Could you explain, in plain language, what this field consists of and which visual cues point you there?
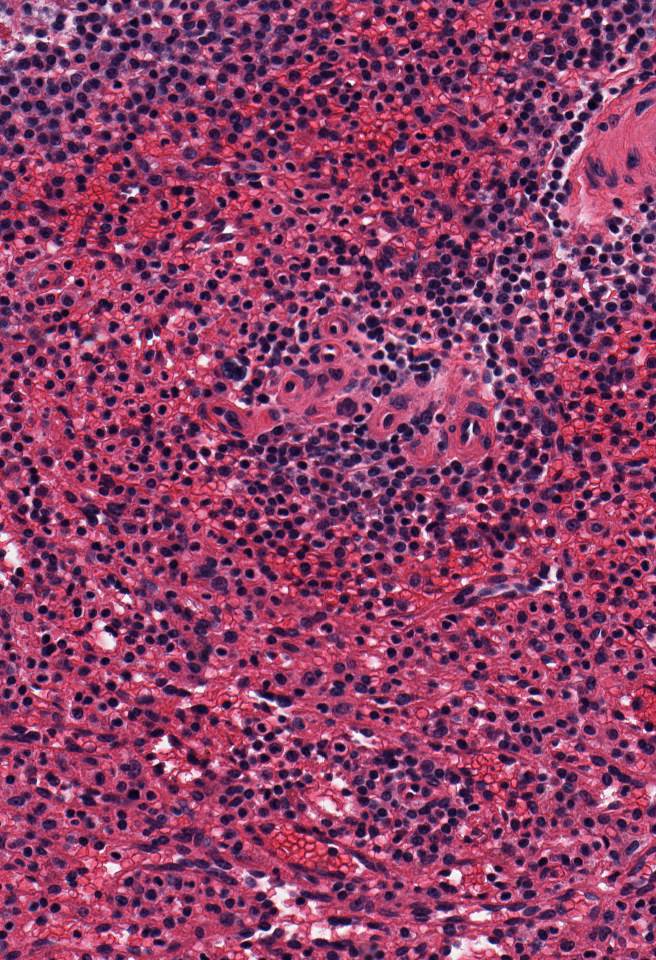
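The red pulp of the spleen is what this field mainly shows. Red blood cells are plentiful, lying in patches between the lymphocytes across the field.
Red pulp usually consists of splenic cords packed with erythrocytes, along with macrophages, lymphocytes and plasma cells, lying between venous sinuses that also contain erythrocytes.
Most nucleated cells here are small lymphocytes with round, dark purple nuclei and scant cytoplasm. At the upper right edge, a vessel has a thick pink wall containing elongated nuclei. No fat cells are present anywhere in the field.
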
